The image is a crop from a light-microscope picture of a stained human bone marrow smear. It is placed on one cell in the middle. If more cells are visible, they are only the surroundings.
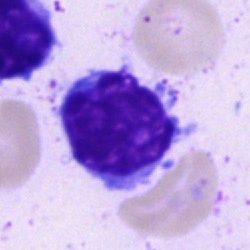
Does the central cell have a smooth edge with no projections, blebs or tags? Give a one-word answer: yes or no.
No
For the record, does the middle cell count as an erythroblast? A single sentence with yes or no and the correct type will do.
No, this one is a lymphocyte; it is not an erythroblast.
